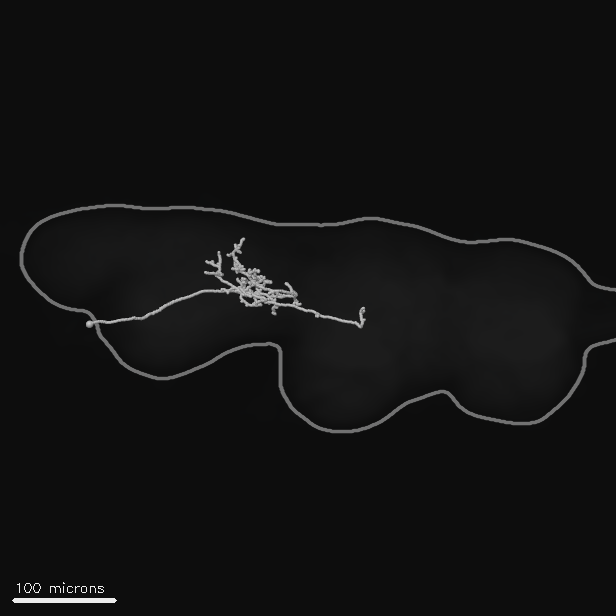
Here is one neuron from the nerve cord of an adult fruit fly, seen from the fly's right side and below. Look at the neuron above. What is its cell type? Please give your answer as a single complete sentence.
By type, the neuron is IN05B090.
